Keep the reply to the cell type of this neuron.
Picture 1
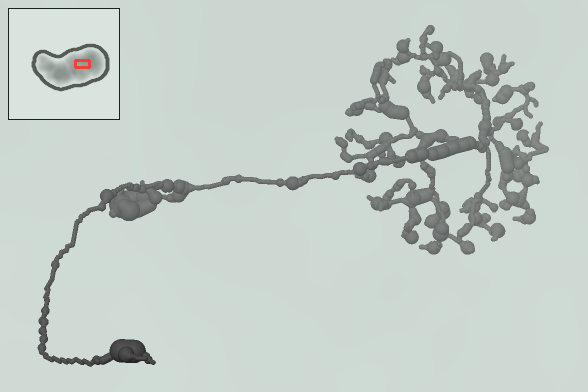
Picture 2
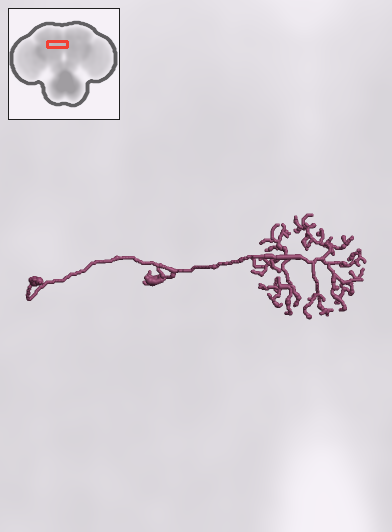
ER3d_d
